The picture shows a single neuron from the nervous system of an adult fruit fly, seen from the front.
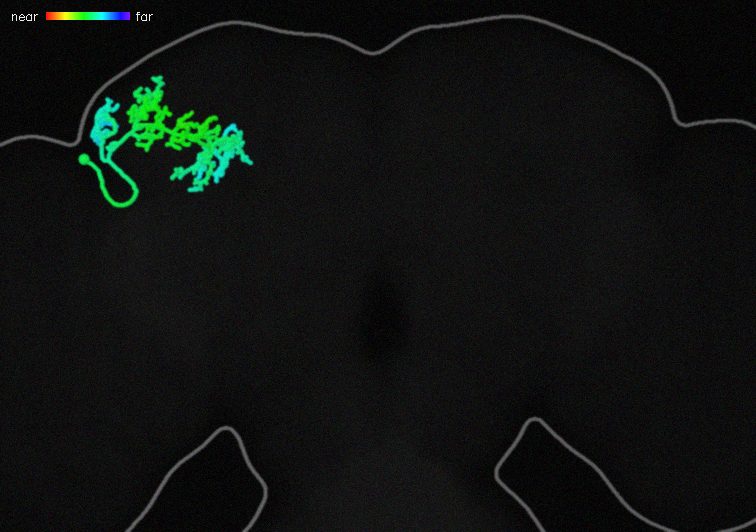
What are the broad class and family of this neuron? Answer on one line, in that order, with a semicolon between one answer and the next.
central-brain intrinsic neuron; hemilineage LHl4_dorsal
